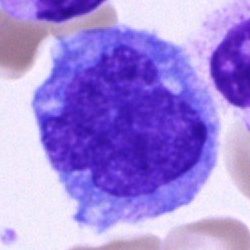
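Monocyte, central cell of a stained bone marrow smear. The outline is roughly round with a slightly ragged edge. Chromatin is finely granular rather than coarsely clumped. A moderate rim of blue cytoplasm surrounds the nucleus; a few small pale spots lie in it beside the nucleus.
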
